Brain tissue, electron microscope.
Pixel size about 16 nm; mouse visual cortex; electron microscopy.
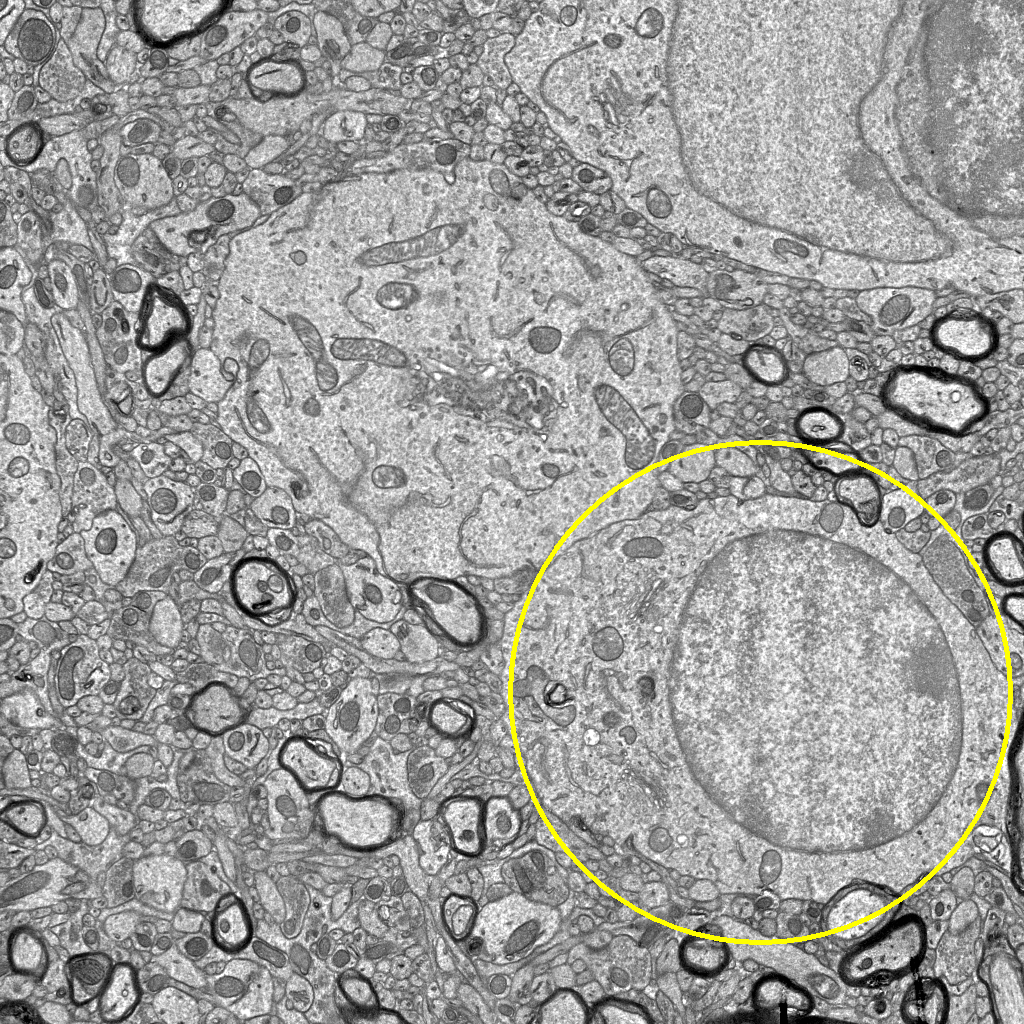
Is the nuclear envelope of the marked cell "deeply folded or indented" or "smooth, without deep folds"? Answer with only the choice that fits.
Smooth, without deep folds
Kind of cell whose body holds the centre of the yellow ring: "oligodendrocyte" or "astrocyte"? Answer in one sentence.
The ring's centre falls on an oligodendrocyte.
